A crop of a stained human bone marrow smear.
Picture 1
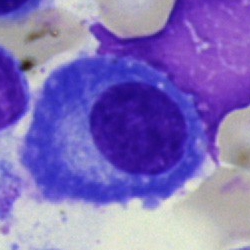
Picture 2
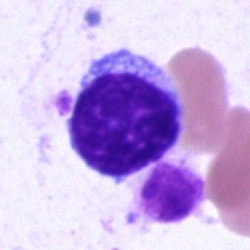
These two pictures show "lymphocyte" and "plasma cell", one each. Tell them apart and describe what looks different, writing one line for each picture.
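In picture 1 we see a plasma cell: The cytoplasm is abundant, covering more area than the nucleus.
In picture 2 we see a lymphocyte: The nucleus fills most of the cell.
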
